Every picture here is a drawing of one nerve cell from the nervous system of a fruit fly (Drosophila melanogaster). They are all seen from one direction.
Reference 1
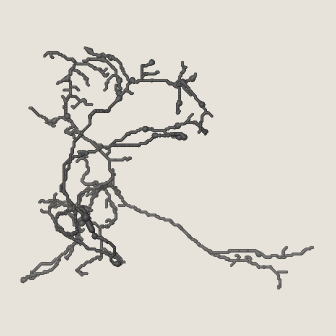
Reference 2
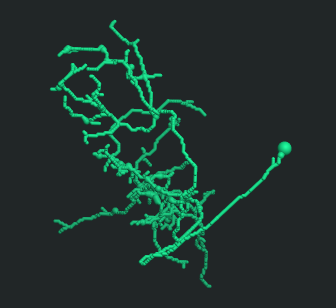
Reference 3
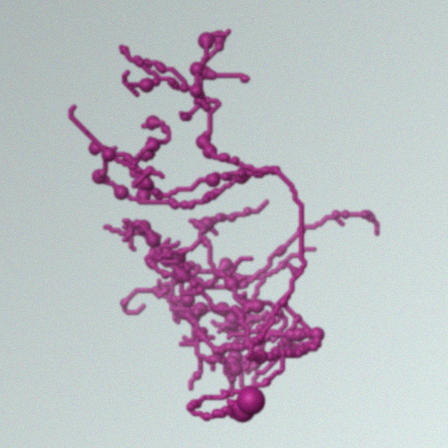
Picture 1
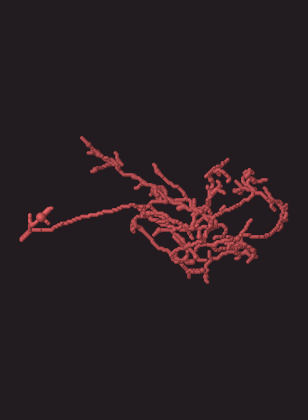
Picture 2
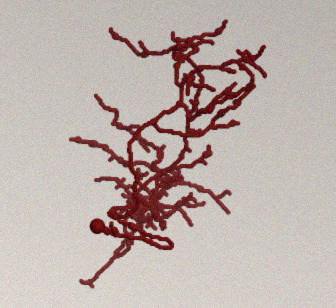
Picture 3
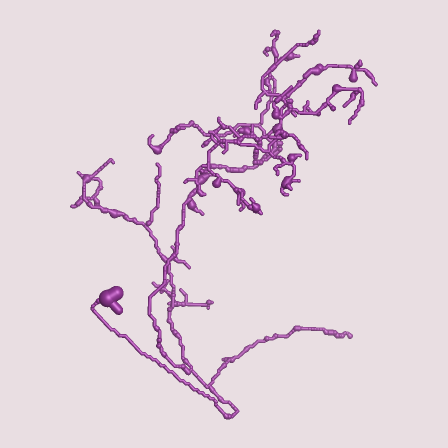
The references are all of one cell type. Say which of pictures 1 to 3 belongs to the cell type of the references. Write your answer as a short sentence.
The nerve cell in picture 2 is of the same cell type.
